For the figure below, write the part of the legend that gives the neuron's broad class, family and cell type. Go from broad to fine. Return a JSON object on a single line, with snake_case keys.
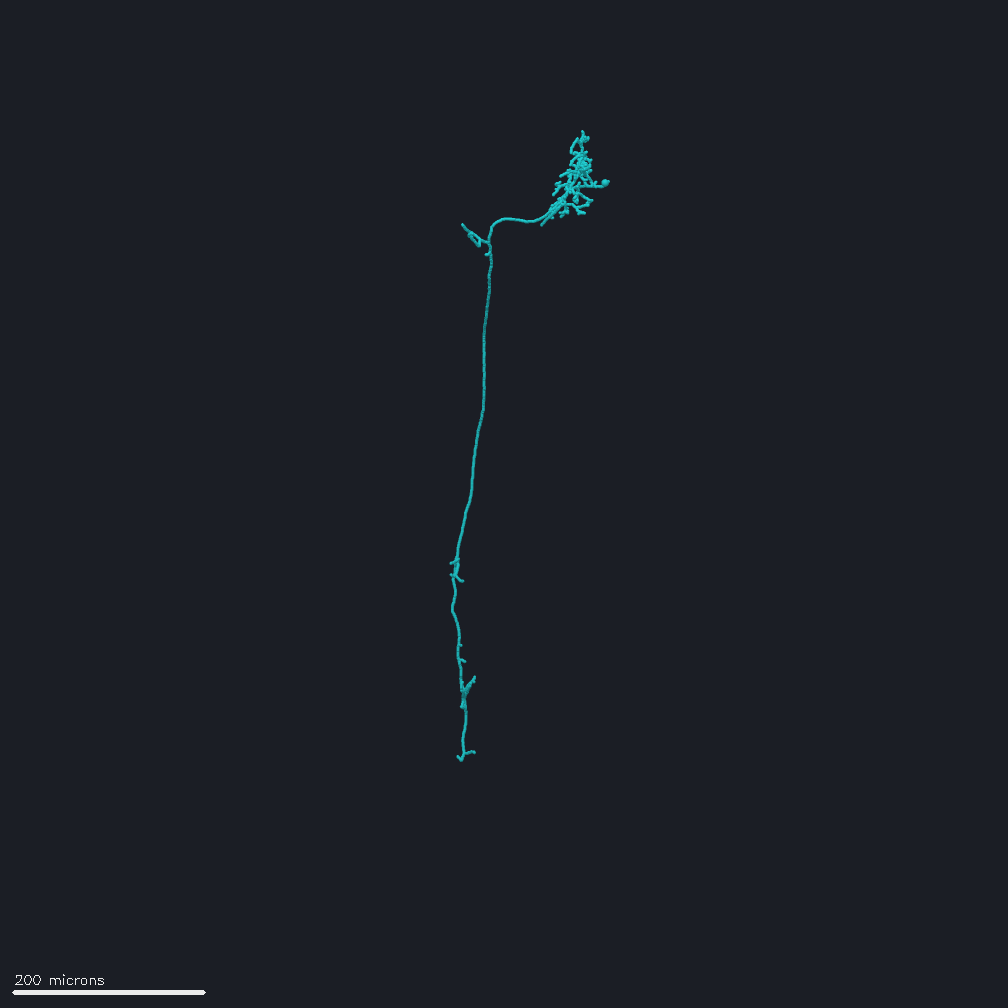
{"broad_class": "descending neuron", "family": "hemilineage LB7", "cell_type": "DNge181"}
